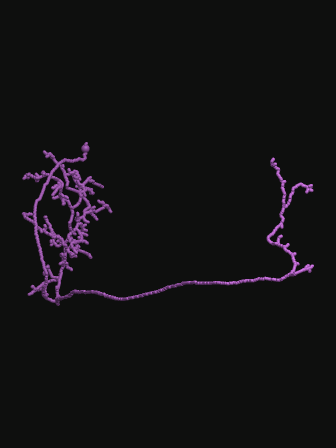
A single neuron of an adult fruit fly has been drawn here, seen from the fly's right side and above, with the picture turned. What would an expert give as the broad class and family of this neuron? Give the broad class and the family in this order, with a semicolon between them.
central-brain intrinsic neuron; hemilineage VLPa2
